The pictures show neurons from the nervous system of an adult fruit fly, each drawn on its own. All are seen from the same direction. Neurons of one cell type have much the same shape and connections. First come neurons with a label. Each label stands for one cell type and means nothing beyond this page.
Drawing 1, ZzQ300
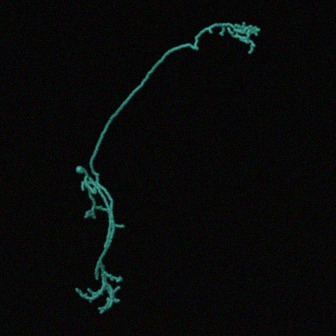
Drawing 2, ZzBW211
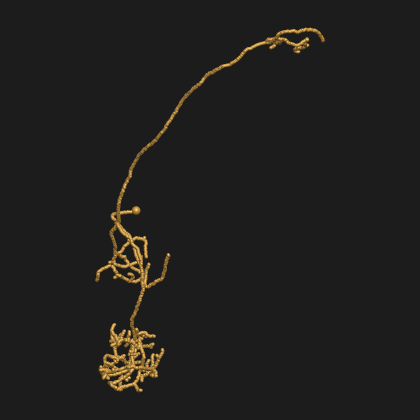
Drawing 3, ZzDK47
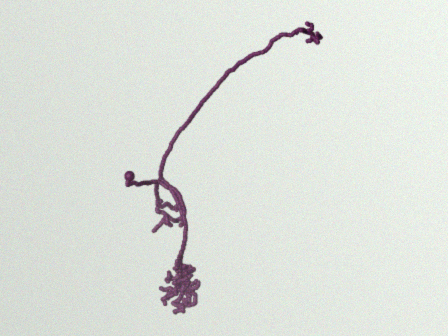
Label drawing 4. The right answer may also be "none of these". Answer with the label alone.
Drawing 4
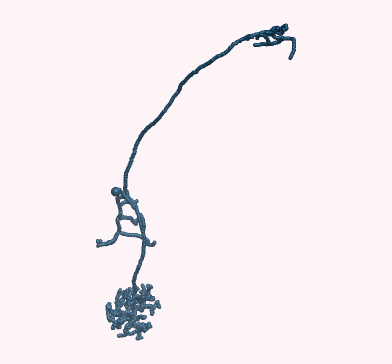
ZzBW211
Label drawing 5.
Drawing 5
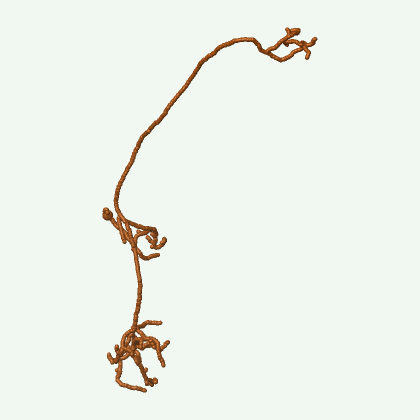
none of these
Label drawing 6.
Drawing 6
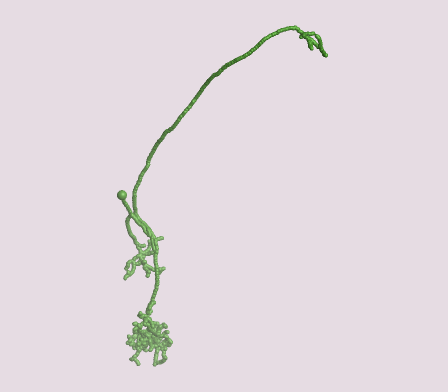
none of these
